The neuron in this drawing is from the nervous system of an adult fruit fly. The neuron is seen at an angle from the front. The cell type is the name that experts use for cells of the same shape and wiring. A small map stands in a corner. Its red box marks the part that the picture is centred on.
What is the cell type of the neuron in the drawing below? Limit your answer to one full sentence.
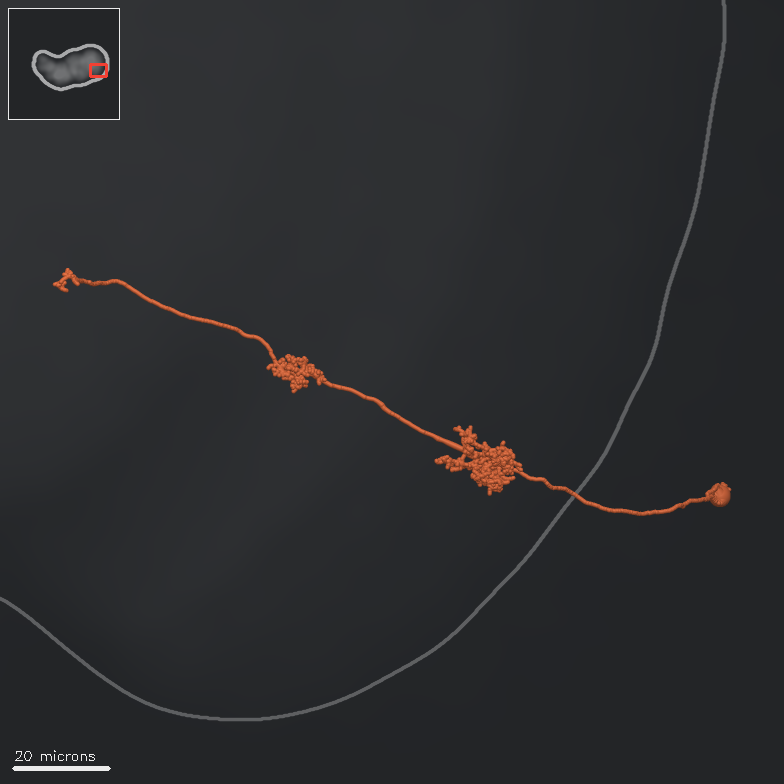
On the level of cell type, this neuron is Tm1.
